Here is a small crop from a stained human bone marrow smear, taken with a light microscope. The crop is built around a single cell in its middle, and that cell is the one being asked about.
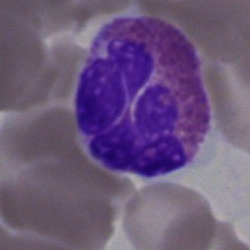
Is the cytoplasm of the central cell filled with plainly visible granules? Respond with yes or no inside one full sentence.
Yes, many visible granules are held in the cytoplasm of the cell.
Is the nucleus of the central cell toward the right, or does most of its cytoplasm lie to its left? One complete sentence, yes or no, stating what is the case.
No, it is to the right of the nucleus that most cytoplasm lies.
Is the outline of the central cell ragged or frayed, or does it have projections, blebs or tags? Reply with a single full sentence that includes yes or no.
No, smooth rather than rough is the outline of this cell.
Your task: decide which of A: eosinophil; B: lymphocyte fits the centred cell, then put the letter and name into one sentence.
Option A correctly names the cell in the middle as an eosinophil.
